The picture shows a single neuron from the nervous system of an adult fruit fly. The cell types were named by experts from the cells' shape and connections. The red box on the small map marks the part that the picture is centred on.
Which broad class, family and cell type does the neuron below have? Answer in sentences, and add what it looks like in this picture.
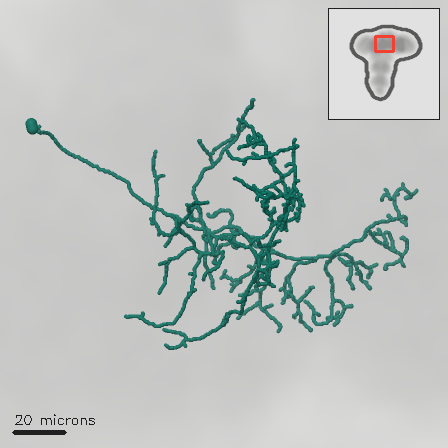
It is a central-brain intrinsic neuron. Its family is hemilineage AOTUv4_ventral. Its cell type is FB5X. The cell body can be seen at the upper left of the picture. By the scale bar it is about 150 microns wide in this view. Dozens of branch ends can be seen.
